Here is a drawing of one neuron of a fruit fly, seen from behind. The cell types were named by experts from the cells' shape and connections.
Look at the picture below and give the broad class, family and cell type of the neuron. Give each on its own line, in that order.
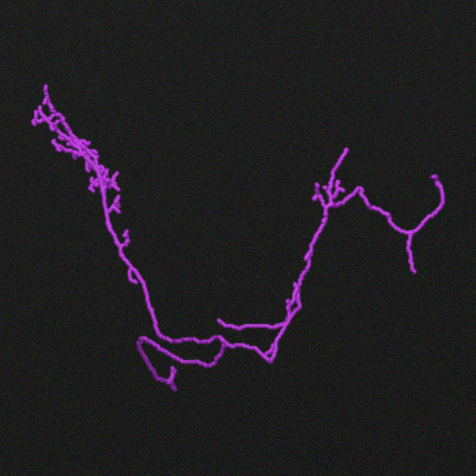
central-brain intrinsic neuron
hemilineage WEDa2
LAL048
